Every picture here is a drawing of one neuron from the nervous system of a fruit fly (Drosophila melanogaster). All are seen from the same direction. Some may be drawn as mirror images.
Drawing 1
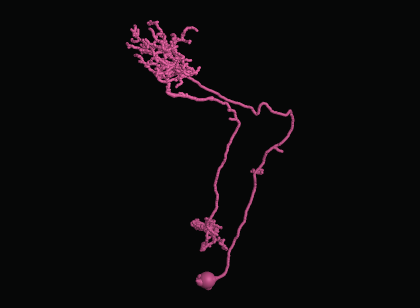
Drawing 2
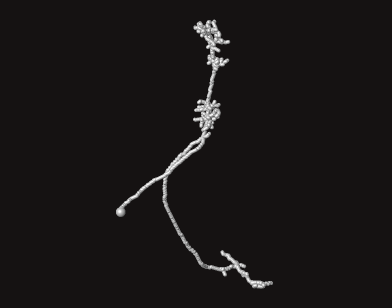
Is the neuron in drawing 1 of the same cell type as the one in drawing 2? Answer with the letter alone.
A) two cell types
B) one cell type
A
